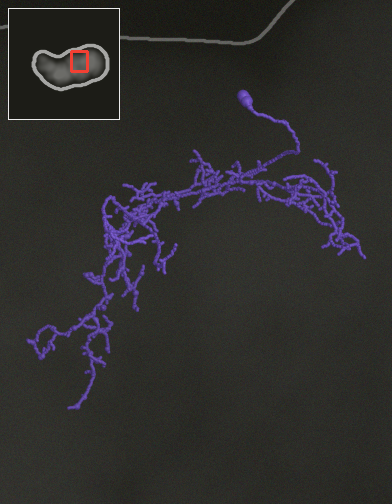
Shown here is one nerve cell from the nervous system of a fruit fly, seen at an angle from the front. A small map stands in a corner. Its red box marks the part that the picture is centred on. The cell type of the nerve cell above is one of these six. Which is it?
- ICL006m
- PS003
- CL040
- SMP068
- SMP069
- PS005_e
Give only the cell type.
SMP068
